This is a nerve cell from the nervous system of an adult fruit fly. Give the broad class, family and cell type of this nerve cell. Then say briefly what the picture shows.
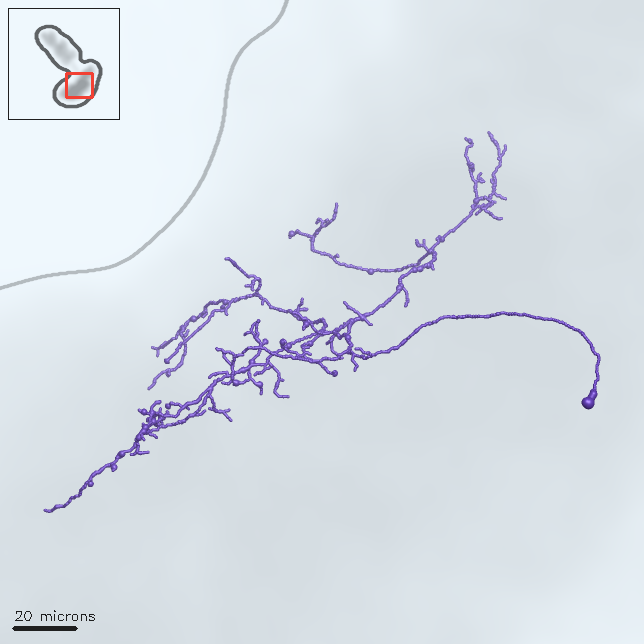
It is a central-brain intrinsic neuron. The family is hemilineage MX3. It is of cell type CB4143. It lies in the brain. The cell body is on the right of the picture. The picture shows dozens of branch ends.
